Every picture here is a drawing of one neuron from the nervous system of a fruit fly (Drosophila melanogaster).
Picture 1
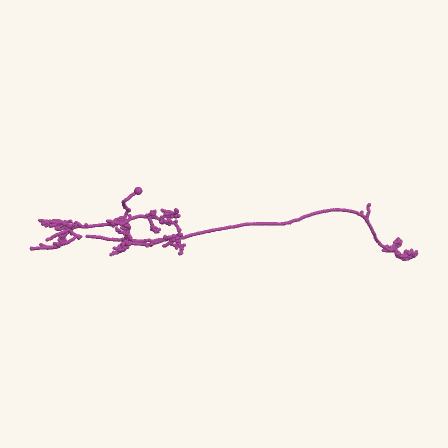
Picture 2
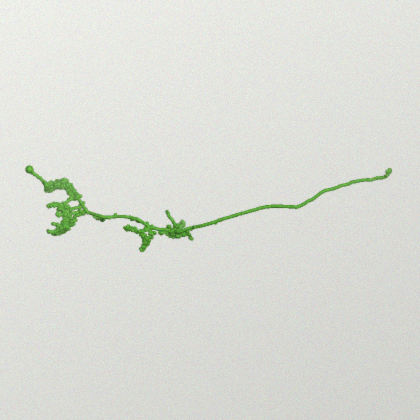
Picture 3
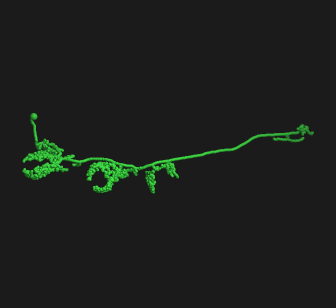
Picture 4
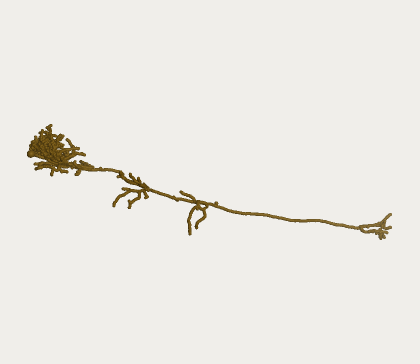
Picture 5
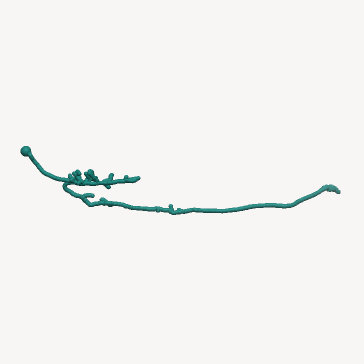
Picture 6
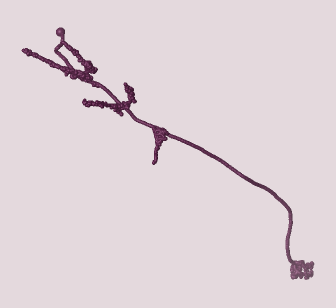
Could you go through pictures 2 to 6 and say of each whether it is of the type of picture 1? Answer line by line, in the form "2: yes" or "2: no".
2: no
3: no
4: no
5: no
6: yes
